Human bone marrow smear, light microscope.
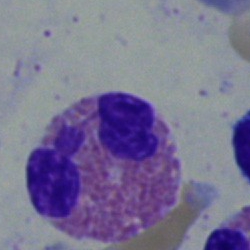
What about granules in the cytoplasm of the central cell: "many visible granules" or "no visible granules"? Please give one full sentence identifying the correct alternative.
Within the cytoplasm of the cell there are many visible granules.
